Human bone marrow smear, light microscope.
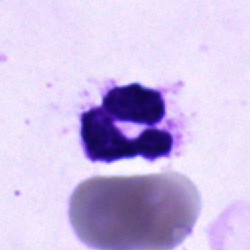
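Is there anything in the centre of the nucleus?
Yes, the lobes enclose a small pale gap.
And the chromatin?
Dense, dark purple.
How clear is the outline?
Ill-defined, with pink-violet granules scattered at the edges and spread beyond it.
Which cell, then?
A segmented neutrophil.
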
